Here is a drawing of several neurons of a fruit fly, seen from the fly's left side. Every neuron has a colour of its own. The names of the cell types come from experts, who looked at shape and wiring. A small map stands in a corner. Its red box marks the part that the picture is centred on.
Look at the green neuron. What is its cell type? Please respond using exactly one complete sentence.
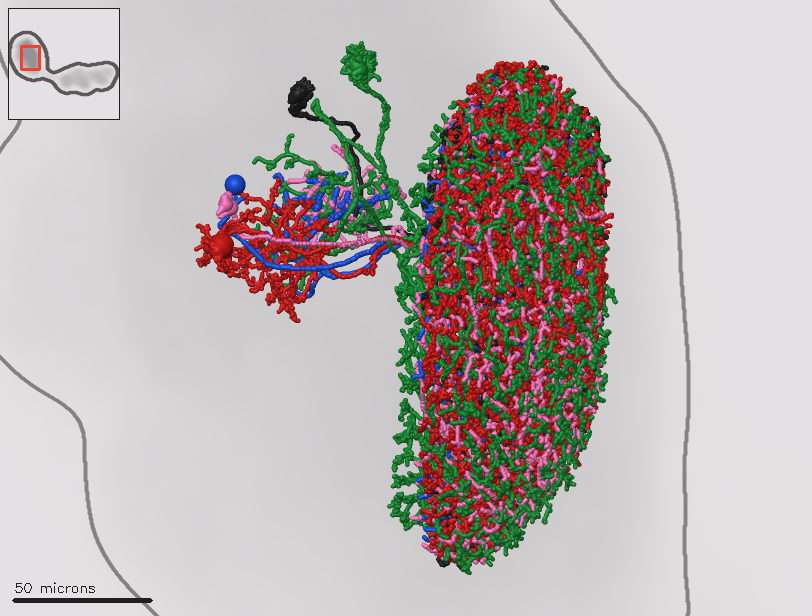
Belonging to the cell type LT11 is this neuron.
